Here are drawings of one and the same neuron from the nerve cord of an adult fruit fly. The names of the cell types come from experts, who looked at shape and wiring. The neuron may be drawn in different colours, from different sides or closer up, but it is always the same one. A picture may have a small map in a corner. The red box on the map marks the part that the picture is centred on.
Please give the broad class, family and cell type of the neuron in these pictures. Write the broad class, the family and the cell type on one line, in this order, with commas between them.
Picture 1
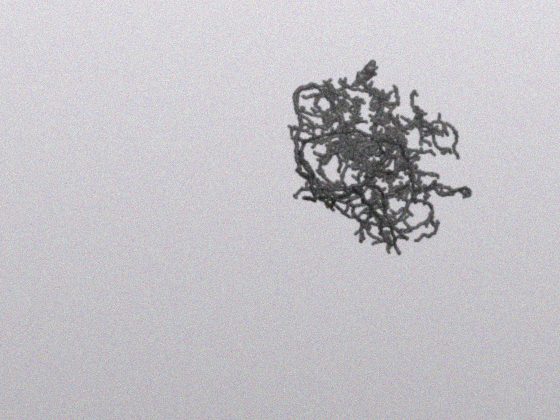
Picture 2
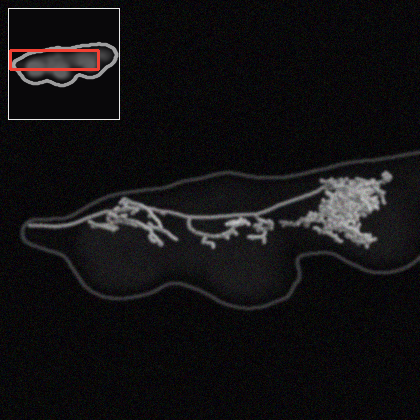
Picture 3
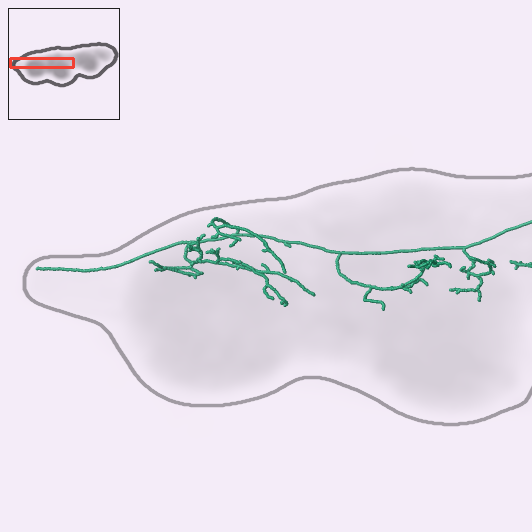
ascending neuron, hemilineage 12A, AN12A003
